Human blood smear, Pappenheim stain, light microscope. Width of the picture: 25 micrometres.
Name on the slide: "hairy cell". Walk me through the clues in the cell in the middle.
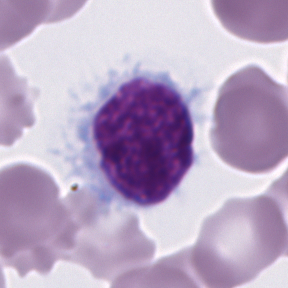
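Going with the name hairy cell, point one: the cell edge is ragged with many fine hair-like projections.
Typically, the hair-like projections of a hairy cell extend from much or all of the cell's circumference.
Point two: the cytoplasm is pale blue, close to the usual shade.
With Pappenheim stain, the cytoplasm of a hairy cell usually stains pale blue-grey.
Simply seen, with no bearing either way: more cytoplasm lies to the left of the nucleus than to the right, and the chromatin is dark purple and mottled.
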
